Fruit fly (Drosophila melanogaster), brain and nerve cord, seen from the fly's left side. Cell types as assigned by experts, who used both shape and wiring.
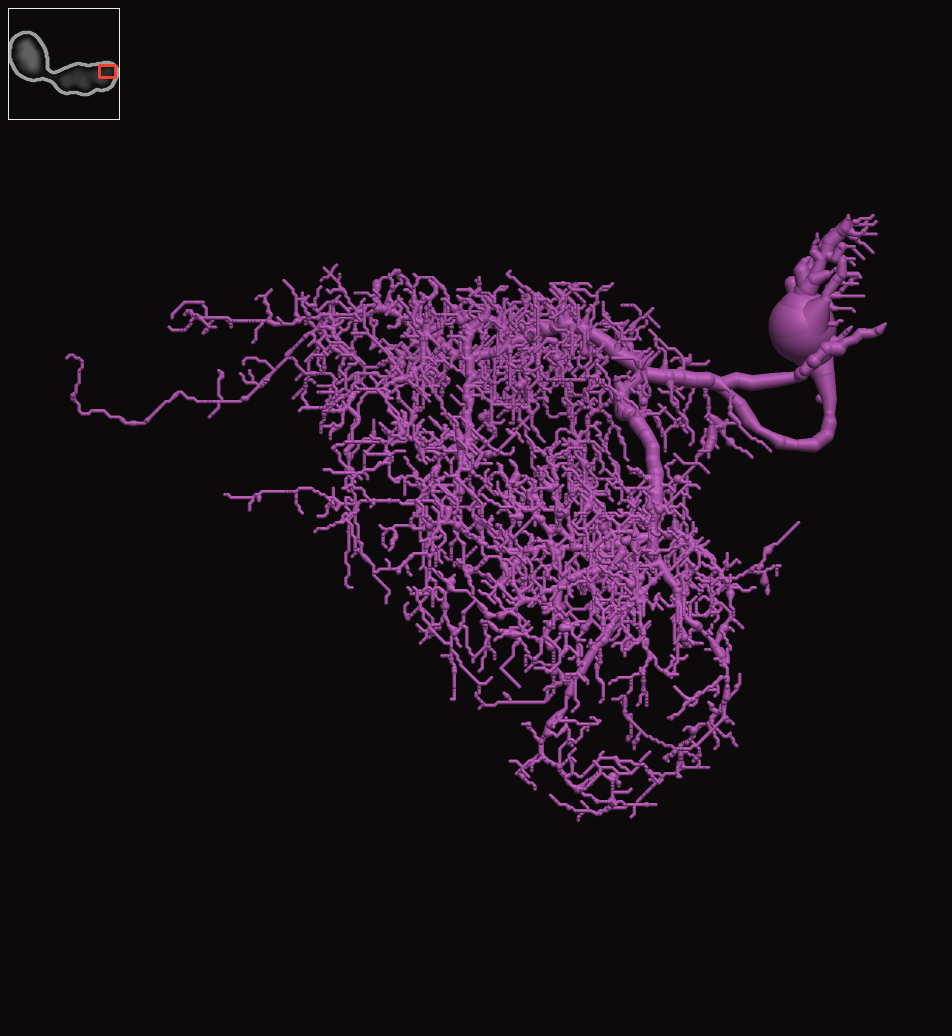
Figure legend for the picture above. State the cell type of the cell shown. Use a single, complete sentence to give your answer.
With respect to cell type, this neuron is MNad68.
